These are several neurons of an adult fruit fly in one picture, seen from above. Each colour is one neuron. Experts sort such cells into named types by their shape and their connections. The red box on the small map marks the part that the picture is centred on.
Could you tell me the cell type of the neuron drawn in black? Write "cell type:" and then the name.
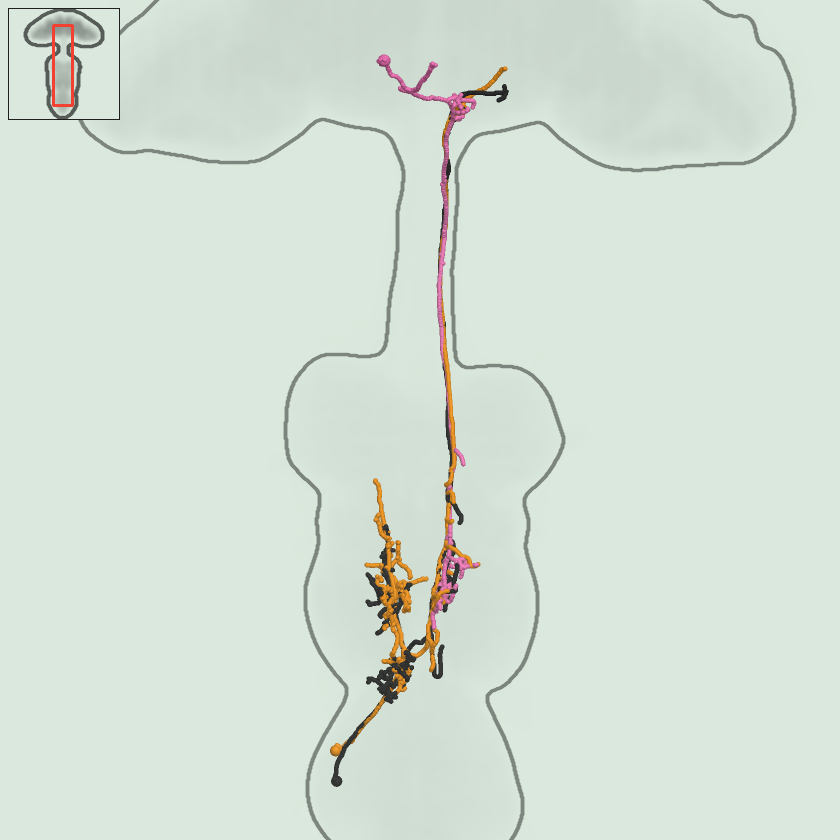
cell type: AN08B079_b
